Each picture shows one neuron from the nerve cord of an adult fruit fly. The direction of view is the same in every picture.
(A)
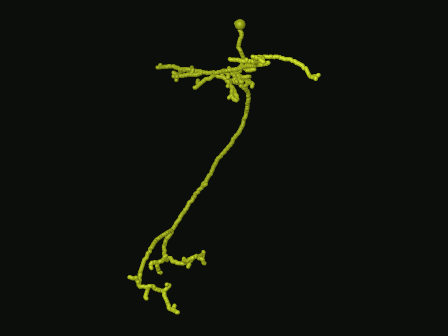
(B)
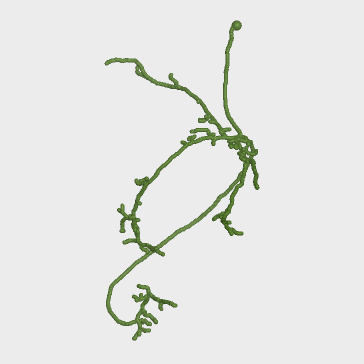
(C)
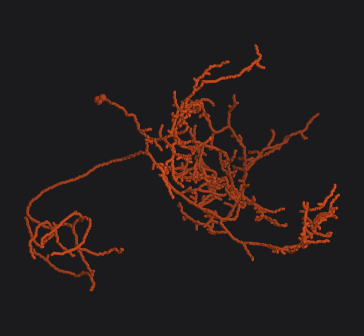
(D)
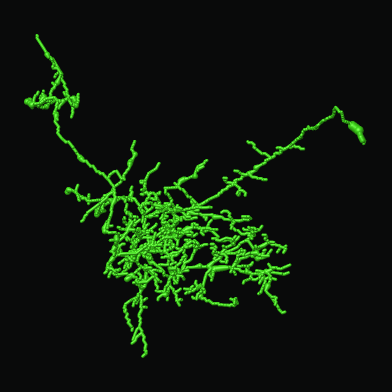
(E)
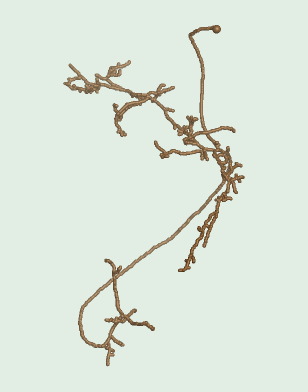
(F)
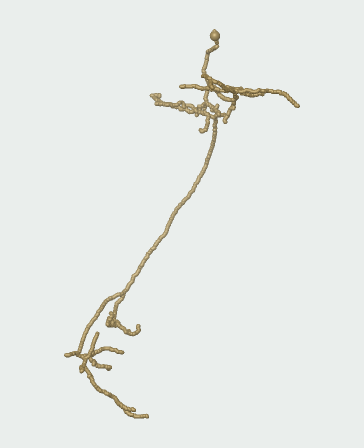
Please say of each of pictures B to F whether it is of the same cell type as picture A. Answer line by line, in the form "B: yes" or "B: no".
B: no
C: no
D: no
E: no
F: yes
